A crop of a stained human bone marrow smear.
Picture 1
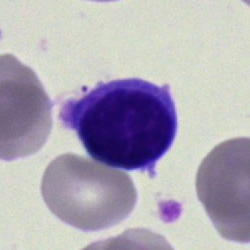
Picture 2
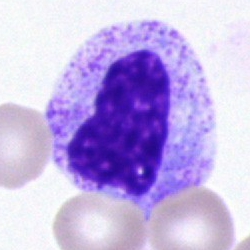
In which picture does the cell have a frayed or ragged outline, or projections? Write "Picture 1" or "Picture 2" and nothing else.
Picture 1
